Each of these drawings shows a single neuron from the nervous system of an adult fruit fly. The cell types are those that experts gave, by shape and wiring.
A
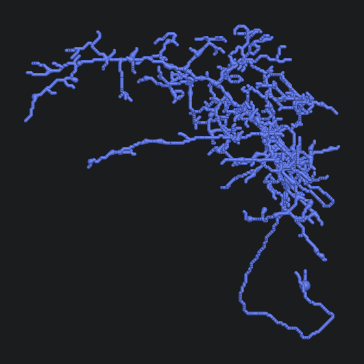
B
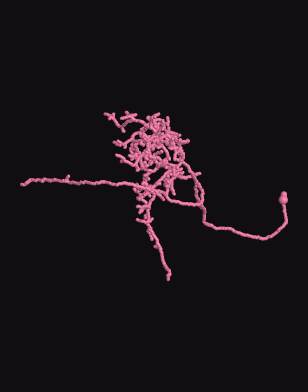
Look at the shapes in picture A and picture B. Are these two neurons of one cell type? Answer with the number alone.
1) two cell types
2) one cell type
1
